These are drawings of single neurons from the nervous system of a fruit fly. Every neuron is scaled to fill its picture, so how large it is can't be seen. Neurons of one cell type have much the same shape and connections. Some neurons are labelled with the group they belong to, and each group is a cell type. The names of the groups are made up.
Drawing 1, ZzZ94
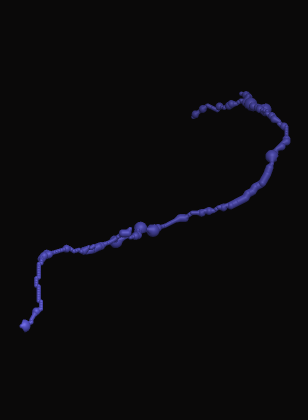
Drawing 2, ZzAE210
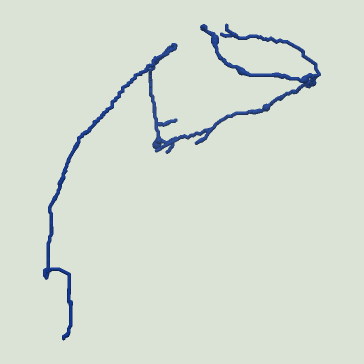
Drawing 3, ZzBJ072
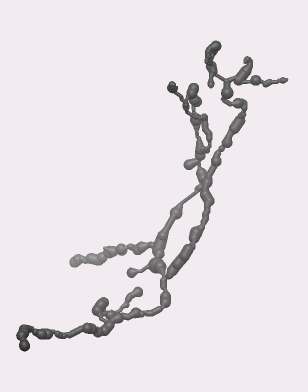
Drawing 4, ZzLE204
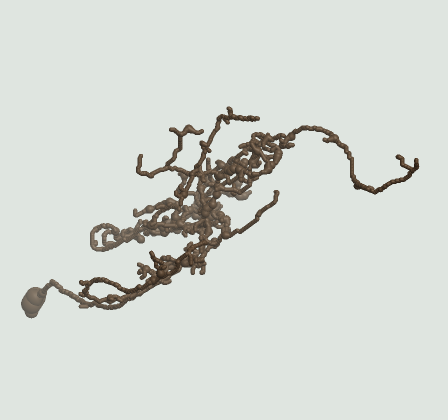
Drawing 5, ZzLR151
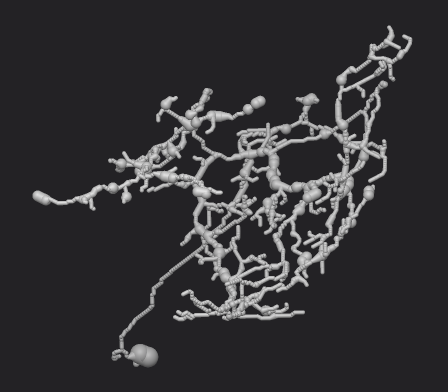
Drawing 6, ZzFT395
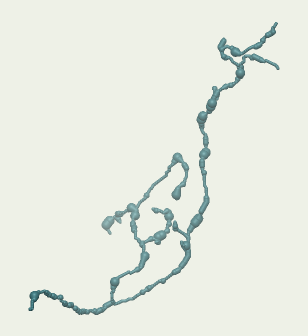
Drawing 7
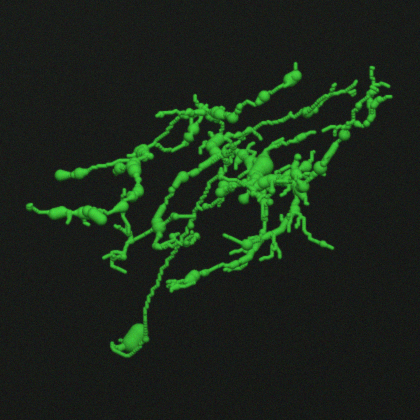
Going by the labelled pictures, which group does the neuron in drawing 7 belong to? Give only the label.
ZzLR151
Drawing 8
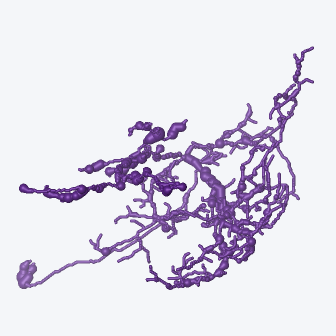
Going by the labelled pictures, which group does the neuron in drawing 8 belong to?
ZzLR151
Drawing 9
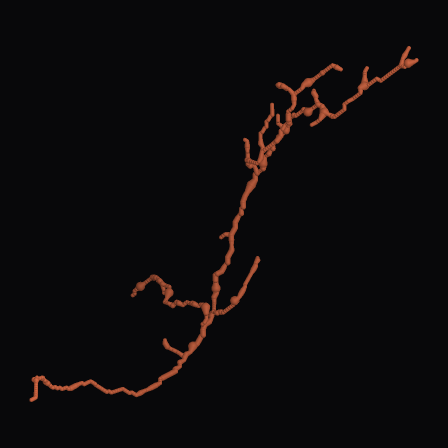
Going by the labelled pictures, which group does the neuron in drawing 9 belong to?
ZzFT395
